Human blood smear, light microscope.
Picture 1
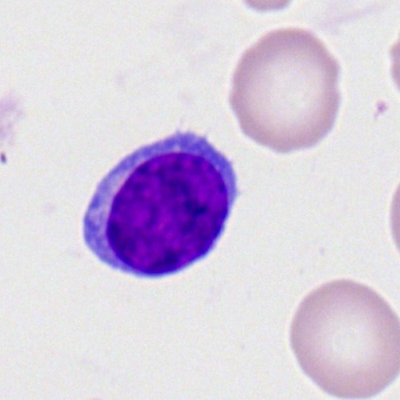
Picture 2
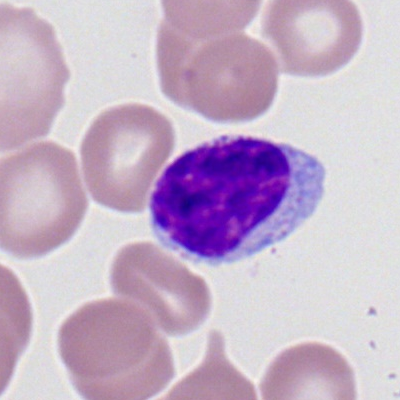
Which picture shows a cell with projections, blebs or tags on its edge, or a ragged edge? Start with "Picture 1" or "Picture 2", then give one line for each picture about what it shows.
Picture 1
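In picture 1: Fine short projections stick out from the upper edge of the cell.
In picture 2: The cell is oval with a smooth outline.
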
